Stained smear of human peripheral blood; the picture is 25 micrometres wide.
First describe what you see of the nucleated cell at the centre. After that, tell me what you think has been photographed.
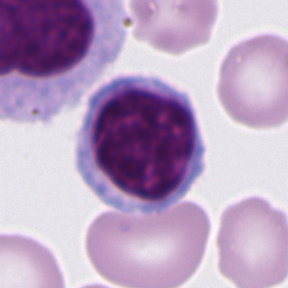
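Round nucleus, no indentation at all, and no nucleoli can be seen in it. The cytoplasm is just a narrow rim around it, with no visible granules. A typical lymphocyte, then.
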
